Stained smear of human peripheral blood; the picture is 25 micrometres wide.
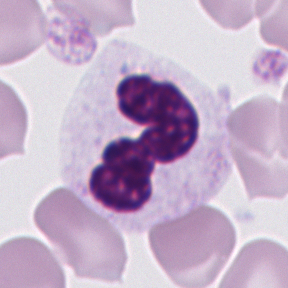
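Segmented neutrophil in a stained peripheral blood smear: a roughly round cell with a smooth outline and dark purple, coarsely clumped chromatin. Its cytoplasm is abundant and pale lilac-pink, with fine lilac granules sparsely scattered through it.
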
